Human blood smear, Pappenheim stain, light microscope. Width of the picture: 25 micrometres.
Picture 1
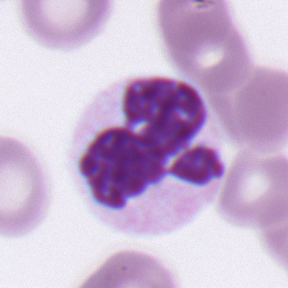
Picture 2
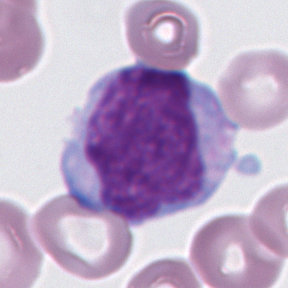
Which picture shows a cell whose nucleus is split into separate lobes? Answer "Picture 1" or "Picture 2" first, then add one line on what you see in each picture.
Picture 1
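What picture 1 shows: The nucleus is divided into three lobes.
What picture 2 shows: The nucleus is a single rounded-oval mass with no lobes.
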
